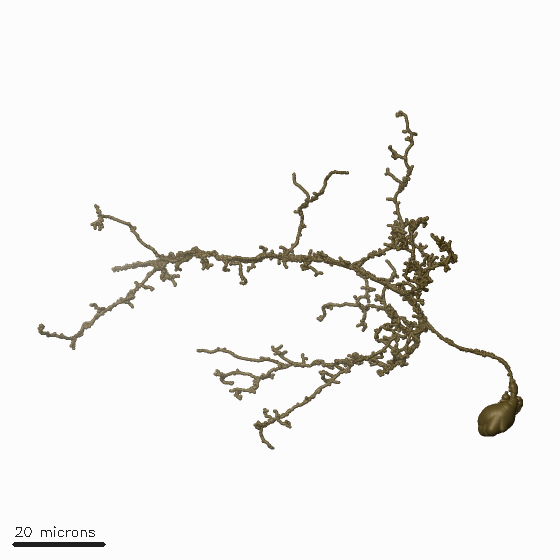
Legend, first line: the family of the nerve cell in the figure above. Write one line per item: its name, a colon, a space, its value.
family: hemilineage 15B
